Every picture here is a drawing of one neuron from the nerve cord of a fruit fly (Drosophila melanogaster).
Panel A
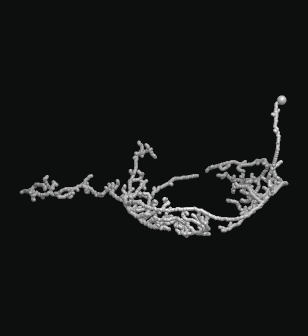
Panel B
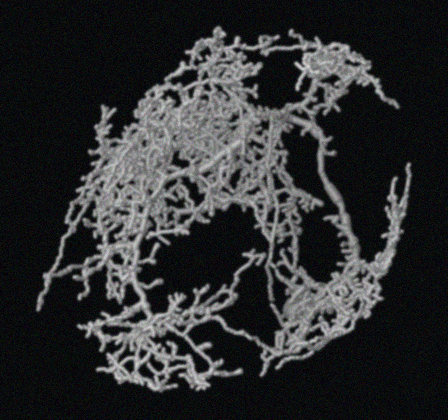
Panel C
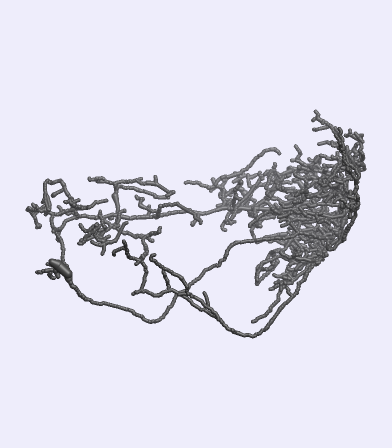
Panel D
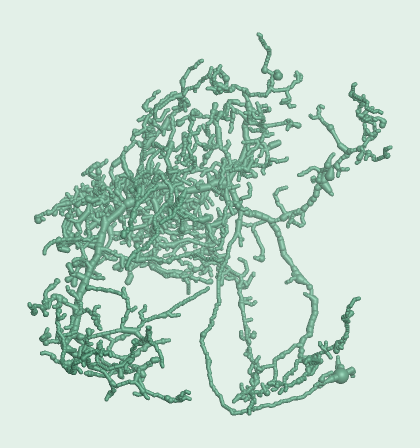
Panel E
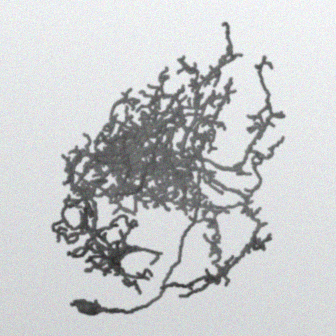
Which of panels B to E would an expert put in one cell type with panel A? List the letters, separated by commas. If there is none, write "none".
B, C, D, E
